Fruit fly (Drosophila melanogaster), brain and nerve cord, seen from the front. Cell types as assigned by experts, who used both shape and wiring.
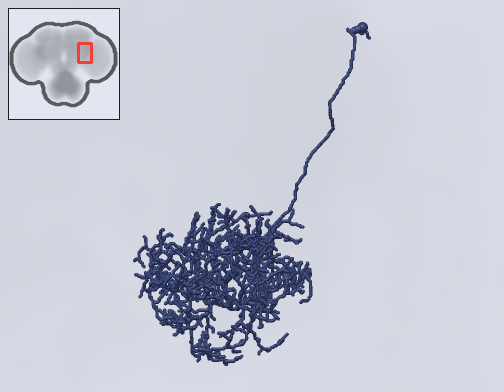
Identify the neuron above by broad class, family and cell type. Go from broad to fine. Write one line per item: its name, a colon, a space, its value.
broad class: central-brain intrinsic neuron
family: hemilineage VLPl4_anterior
cell type: AVLP419_b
